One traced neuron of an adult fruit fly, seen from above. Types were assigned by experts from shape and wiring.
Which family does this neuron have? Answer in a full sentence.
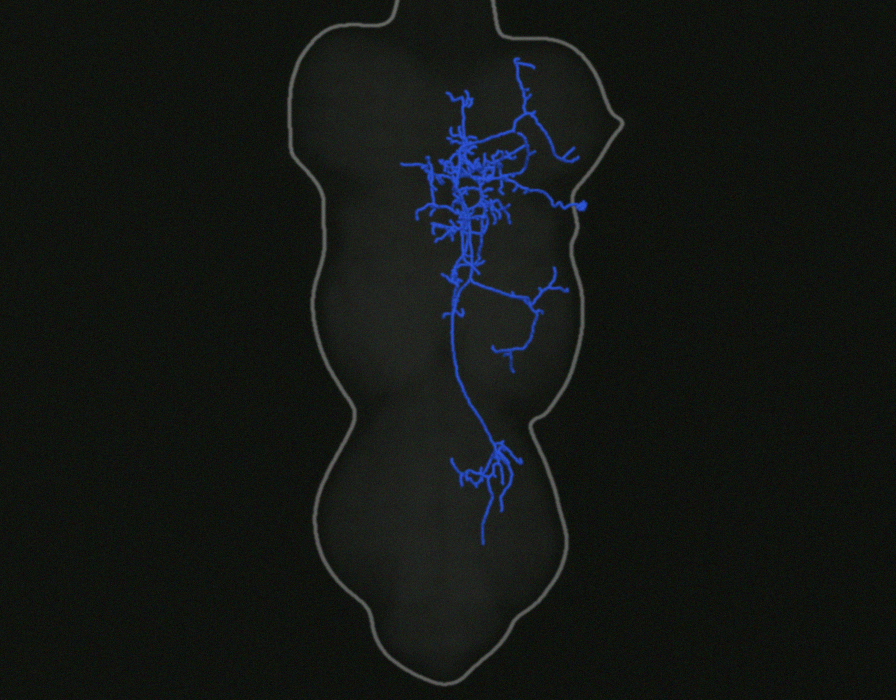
The family is hemilineage 12A.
